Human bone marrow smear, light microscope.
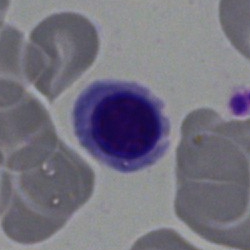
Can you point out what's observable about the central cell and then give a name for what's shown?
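Let your eye rest first on the cytoplasm, which stains blue-violet. Then move to the nucleus: its chromatin is dense and dark purple. Look carefully and you'll find no nucleolus there. Back in the cytoplasm, there are no granules either. The cell is an erythroblast.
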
